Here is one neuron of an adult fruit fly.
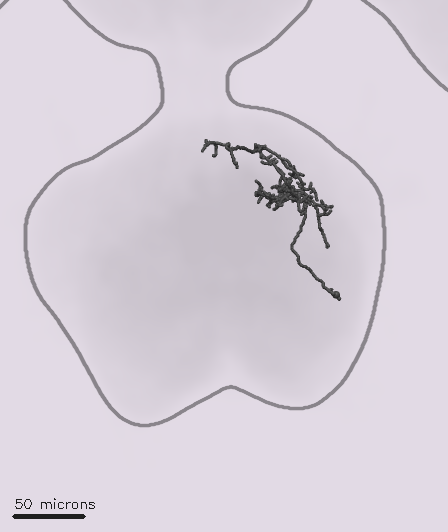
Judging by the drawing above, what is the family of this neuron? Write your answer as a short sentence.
The family is hemilineage 12A.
